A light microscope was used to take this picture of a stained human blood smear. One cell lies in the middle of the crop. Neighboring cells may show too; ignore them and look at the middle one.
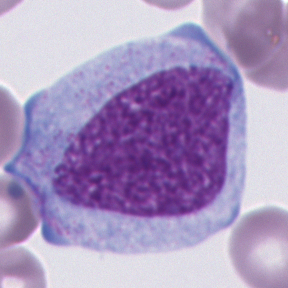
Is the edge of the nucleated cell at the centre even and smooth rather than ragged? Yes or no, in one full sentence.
No, this cell has a rough edge, ragged or bearing projections, blebs or tags.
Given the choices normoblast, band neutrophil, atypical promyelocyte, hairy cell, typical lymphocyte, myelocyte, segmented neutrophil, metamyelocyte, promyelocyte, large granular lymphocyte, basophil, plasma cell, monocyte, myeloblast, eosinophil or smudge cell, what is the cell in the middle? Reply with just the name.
promyelocyte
